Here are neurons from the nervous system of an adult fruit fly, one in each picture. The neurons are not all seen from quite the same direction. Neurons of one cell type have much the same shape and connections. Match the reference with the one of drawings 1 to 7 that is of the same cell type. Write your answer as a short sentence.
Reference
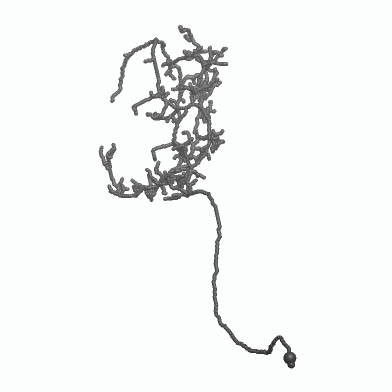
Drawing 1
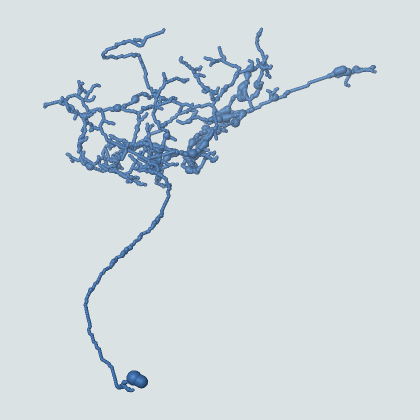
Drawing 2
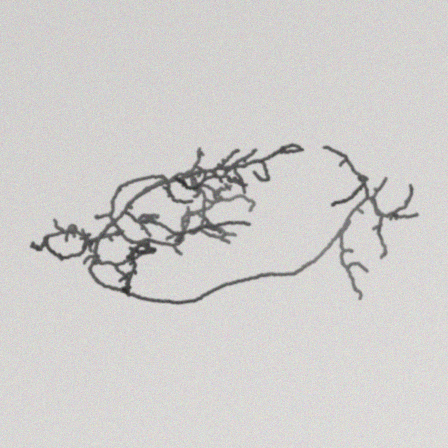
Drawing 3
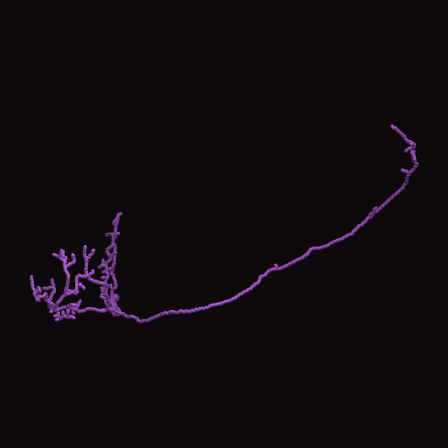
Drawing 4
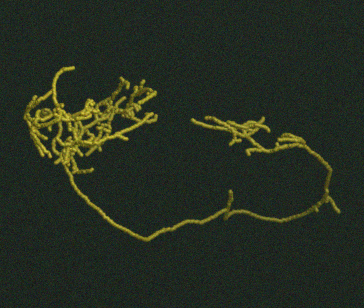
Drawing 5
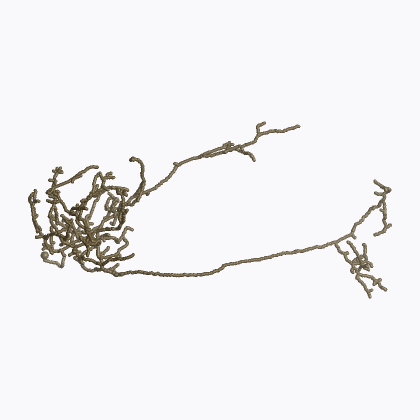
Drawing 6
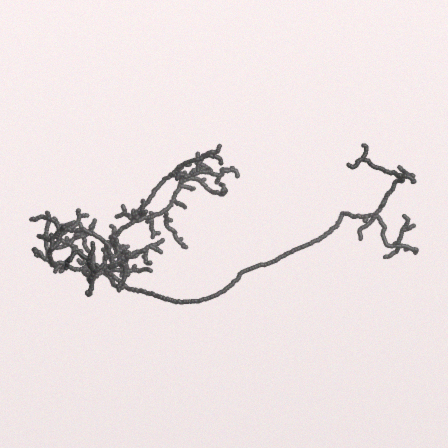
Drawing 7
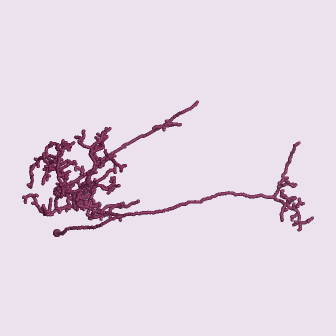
Drawing 1 is of the same cell type.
